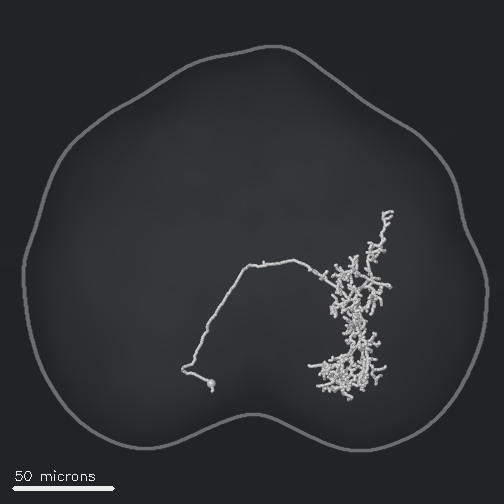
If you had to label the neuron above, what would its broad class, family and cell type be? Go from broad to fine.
nerve-cord intrinsic neuron; hemilineage 12B; IN12B043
